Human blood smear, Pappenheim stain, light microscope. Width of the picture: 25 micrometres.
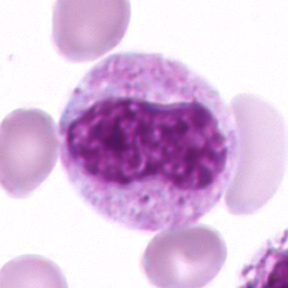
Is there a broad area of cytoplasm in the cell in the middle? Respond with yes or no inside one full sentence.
Yes, the cell's cytoplasm around the nucleus is ample.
